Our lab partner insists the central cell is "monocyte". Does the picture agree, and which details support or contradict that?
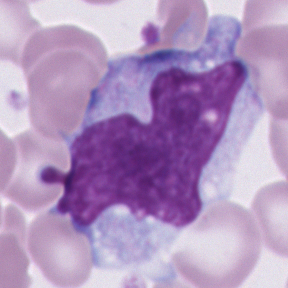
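Nucleus irregular in outline, with several folds and indentations; cytoplasm pale greyish blue, with a fine, faint, dusty granularity and no coarse granules.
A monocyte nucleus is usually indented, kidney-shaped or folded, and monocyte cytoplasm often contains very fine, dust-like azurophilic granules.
Verdict: monocyte fits.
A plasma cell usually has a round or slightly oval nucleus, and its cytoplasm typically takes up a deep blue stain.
The folded nucleus and the pale cytoplasm therefore count against plasma cell. Also noted: a small knob juts from the left edge of the nucleus, and the cell outline is irregular, not smoothly round. Red cells press against the cell on several sides.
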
